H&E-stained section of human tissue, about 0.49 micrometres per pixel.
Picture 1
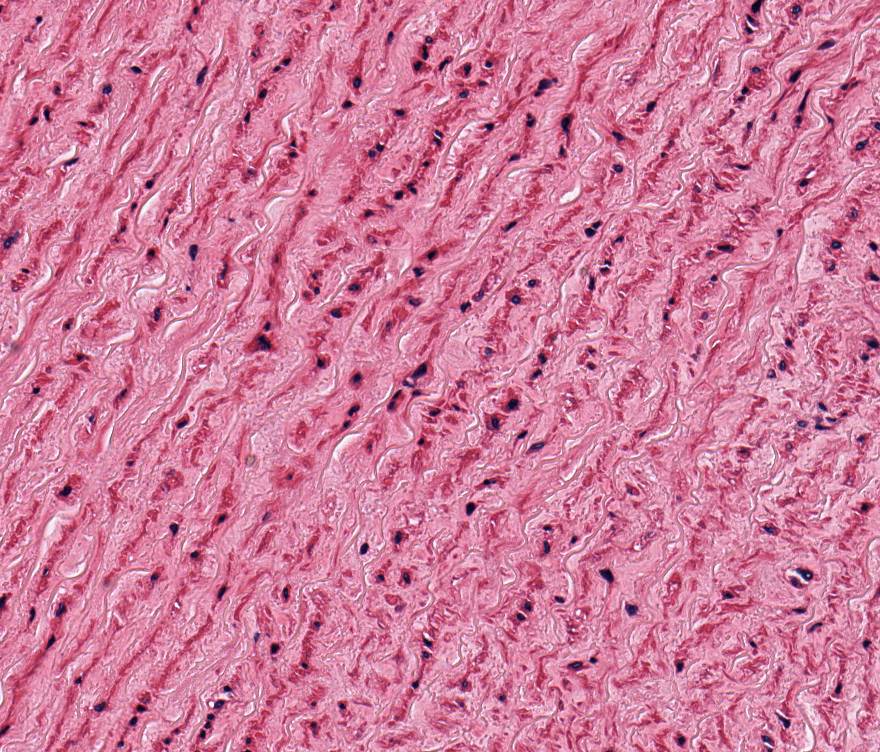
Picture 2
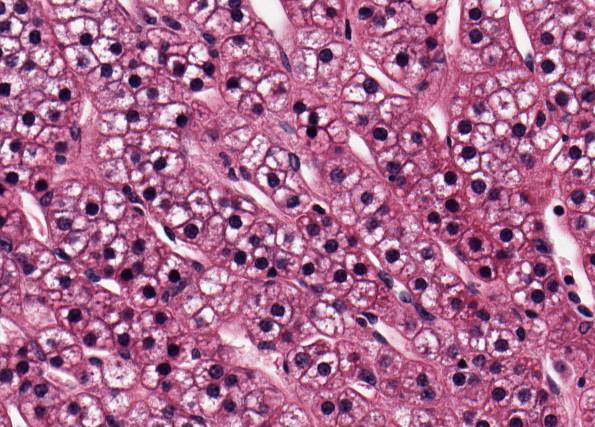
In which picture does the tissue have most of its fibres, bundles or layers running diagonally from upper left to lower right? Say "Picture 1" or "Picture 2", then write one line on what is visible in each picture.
Picture 2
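What picture 1 shows: The collagen bundles run diagonally from the lower left towards the upper right.
What picture 2 shows: The cells are arranged in cords separated by narrow slit-like spaces that run diagonally from upper left to lower right across the field.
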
